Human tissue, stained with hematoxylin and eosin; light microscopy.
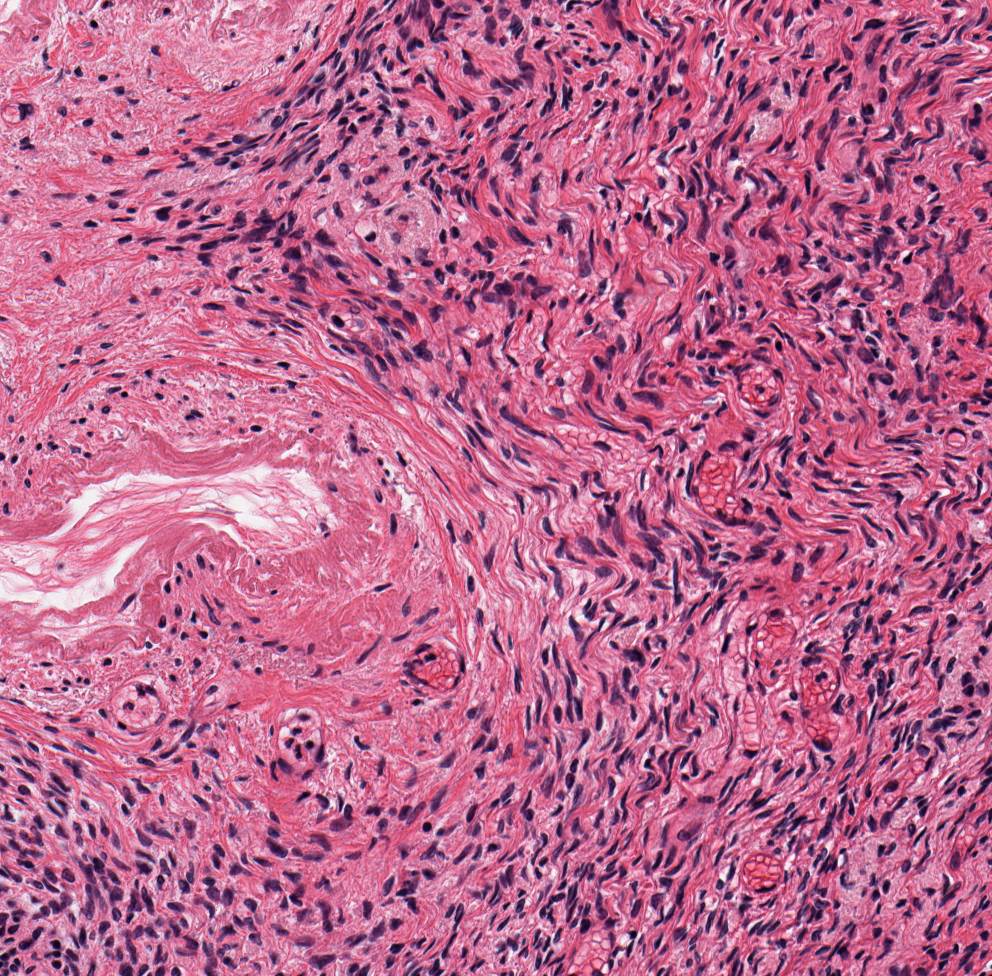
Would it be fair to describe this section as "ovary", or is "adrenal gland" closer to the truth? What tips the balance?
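I'd call this ovary rather than adrenal gland. Most cells are spindle cells with slender, dark, wavy nuclei, and cells and fibres sweep in curving streams around a paler collagenous area at the left centre.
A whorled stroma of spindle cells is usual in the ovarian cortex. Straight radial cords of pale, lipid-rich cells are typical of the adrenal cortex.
The right half, more crowded than the upper left, holds several small round vessels packed with red blood cells.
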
